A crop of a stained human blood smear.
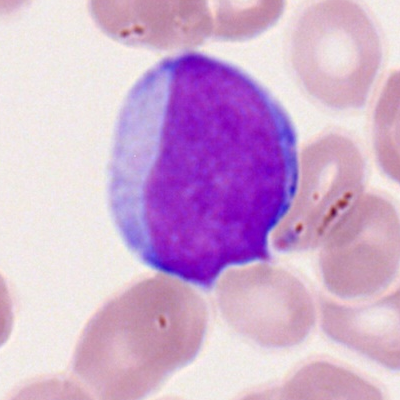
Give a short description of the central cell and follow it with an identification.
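Look first at the outline, which is rounded and smooth. The nucleus is set off-centre, toward the right side of the cell, while the cytoplasm forms a crescent on the left. No granules can be made out in that cytoplasm. This cell is a myeloblast.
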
